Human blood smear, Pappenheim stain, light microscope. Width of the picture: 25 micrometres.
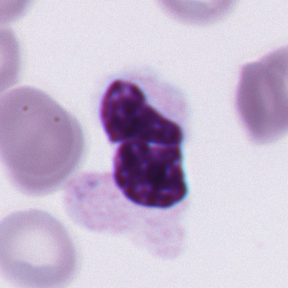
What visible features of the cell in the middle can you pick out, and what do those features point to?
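In the nucleus, no nucleolus can be seen. The cytoplasm is pale pink, with most of it lying below and to the lower left of the nucleus, and it holds no coarse dark granules. The cell is a segmented neutrophil.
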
